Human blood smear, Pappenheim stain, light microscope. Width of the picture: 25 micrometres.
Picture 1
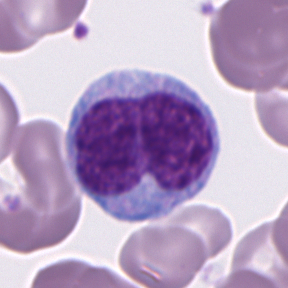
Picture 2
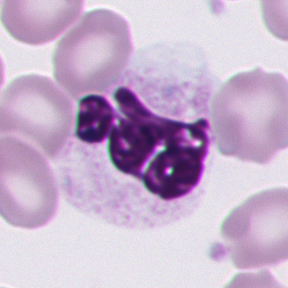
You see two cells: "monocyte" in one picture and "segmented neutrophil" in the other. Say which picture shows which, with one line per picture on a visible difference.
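Picture 1 shows a monocyte: No distinct granules are seen in the cytoplasm.
Picture 2 shows a segmented neutrophil: Fine pinkish-violet granules are scattered evenly through the cytoplasm.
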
